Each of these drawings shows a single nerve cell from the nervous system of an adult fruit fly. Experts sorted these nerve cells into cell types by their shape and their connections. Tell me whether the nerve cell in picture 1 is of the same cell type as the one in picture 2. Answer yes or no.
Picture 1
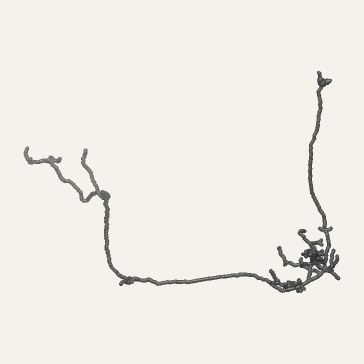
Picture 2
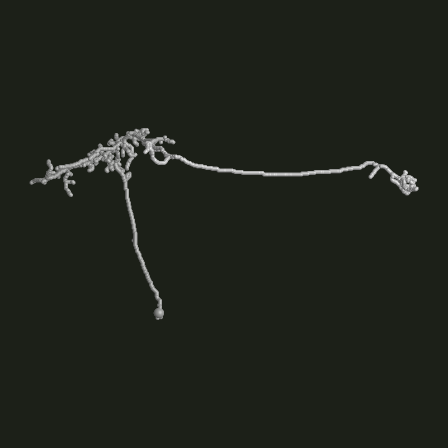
yes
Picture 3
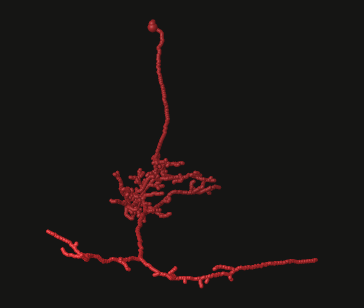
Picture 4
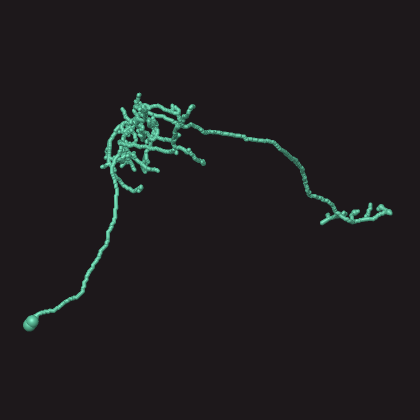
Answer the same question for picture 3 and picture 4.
no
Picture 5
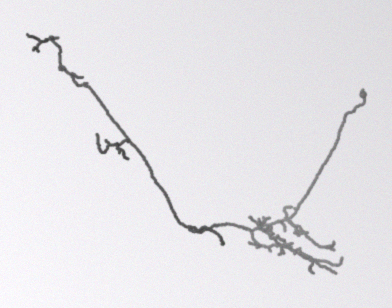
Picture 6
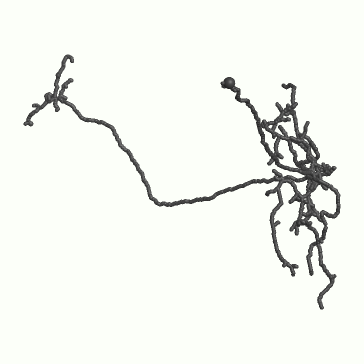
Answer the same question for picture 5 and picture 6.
no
